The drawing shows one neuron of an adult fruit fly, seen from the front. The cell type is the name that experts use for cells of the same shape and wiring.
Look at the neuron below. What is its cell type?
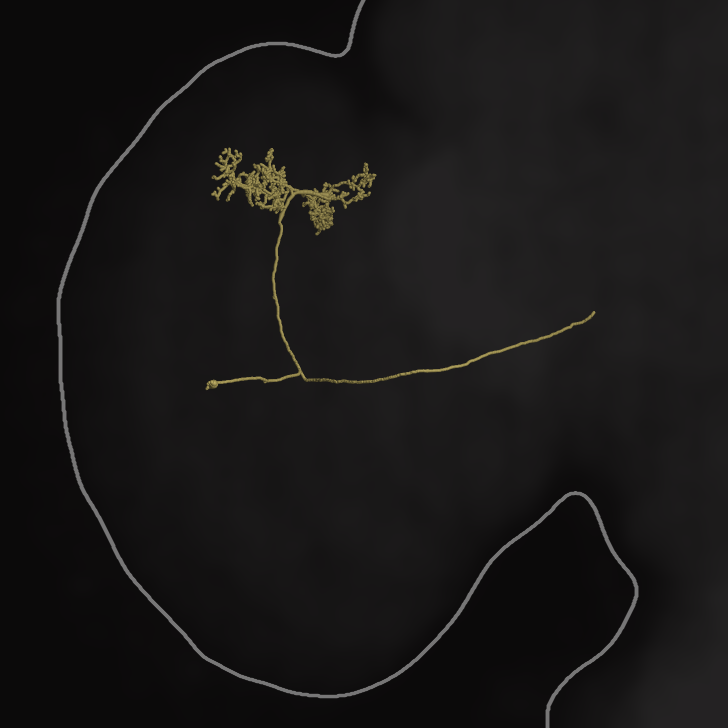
TmY14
